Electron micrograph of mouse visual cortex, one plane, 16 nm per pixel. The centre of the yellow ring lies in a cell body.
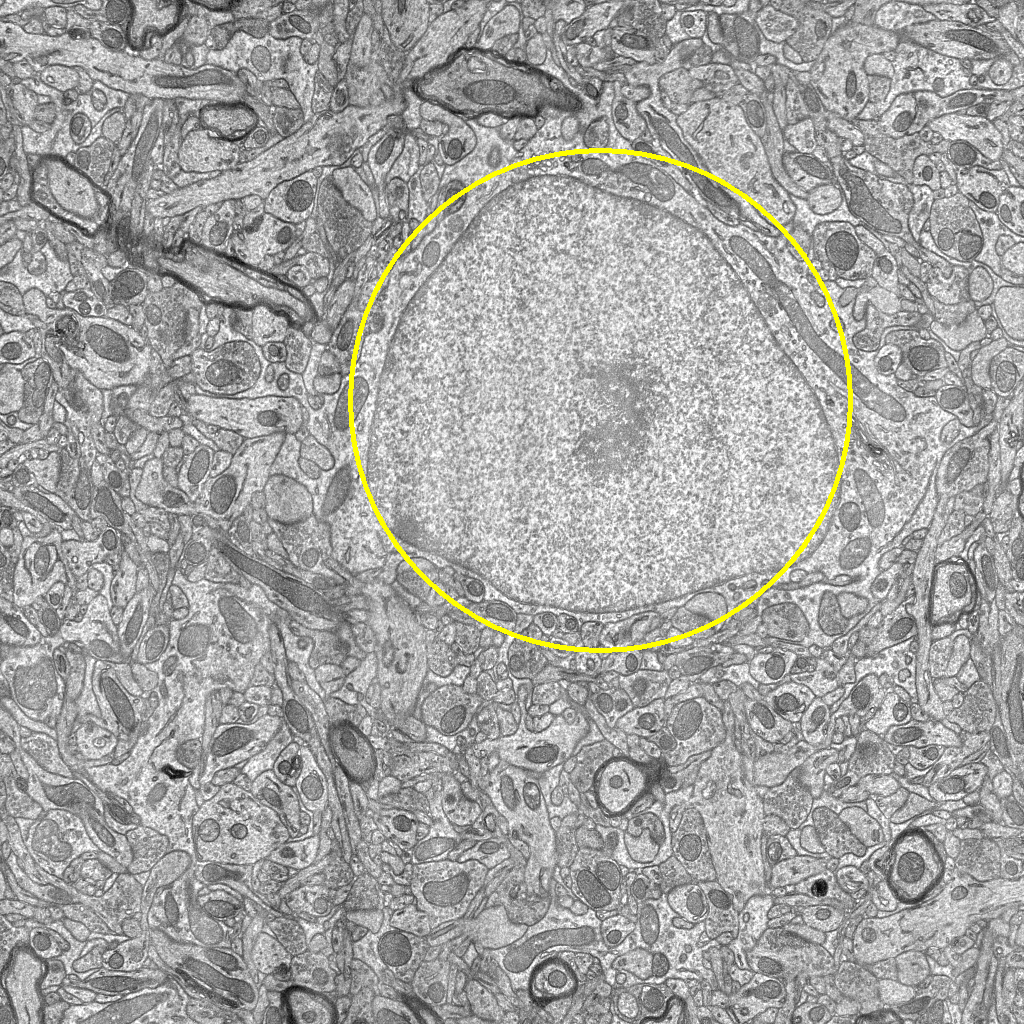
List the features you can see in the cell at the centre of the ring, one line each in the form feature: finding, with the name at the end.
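Envelope: runs smoothly, no deep infoldings
Chromatin: finely granular, evenly spread, no large dark clumps along the envelope
Patch: loose, irregular, darker, near the centre of the nucleus
Cytoplasm: no dark dense granules
Name: astrocyte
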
